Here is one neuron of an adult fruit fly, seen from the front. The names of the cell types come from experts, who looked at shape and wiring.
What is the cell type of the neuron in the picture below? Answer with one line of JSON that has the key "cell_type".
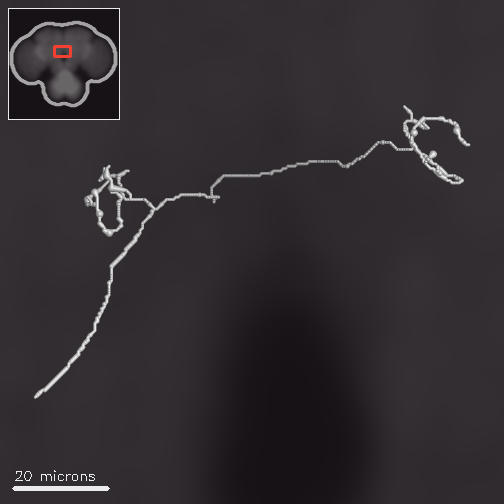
{"cell_type": "ORN_DM6"}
